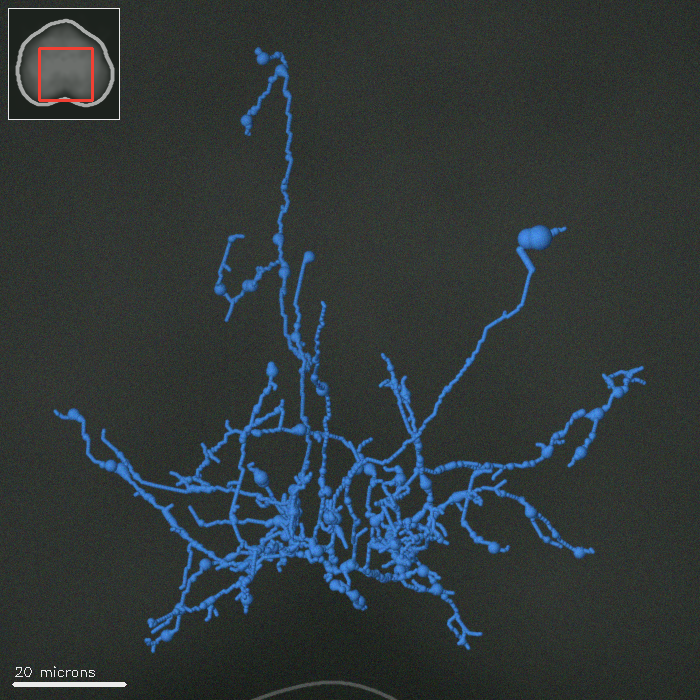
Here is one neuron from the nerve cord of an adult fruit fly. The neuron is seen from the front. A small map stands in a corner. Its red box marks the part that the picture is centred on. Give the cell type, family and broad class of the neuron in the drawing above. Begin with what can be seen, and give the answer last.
By the scale bar it is about 110 microns tall in this view. Dozens of branch ends can be seen. The cell type is AN09B040. Its family is hemilineage 09B. Its broad class is ascending neuron.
